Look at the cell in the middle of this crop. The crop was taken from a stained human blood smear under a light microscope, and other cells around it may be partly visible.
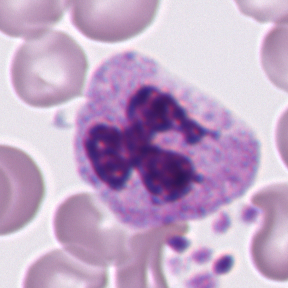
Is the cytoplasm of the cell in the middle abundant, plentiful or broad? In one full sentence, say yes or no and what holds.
Yes, the cell has plenty of cytoplasm around its nucleus.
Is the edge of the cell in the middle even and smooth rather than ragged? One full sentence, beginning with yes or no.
Yes, the cell has an outline that is smooth instead of rough.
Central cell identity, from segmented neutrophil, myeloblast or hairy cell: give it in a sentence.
In the central position of this crop, the cell is a segmented neutrophil.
